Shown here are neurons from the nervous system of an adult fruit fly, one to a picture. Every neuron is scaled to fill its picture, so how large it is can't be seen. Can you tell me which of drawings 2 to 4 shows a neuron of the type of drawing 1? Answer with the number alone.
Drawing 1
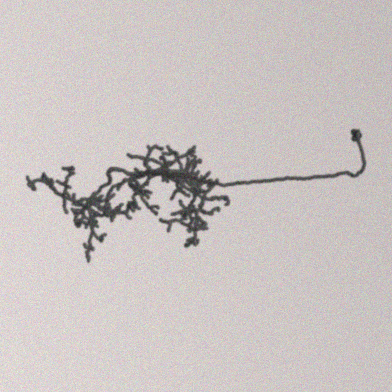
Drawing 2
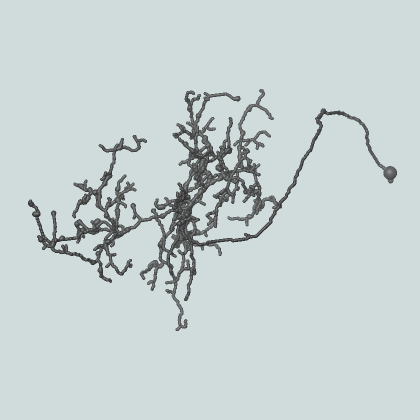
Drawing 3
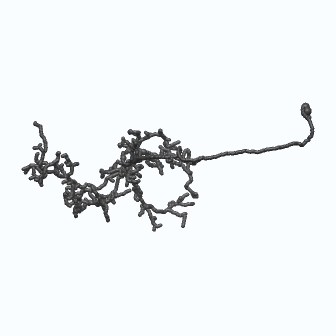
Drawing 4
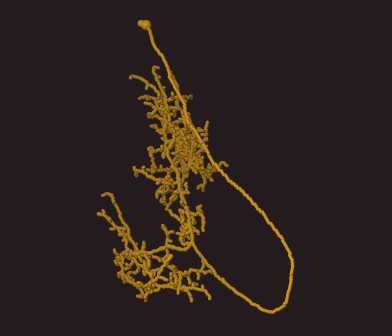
4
